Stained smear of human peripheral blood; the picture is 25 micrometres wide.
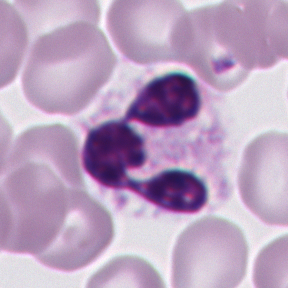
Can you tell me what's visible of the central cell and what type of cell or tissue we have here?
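Looking at the nucleus, I see it split into three separate lobes, linked by thin strands of nuclear material. The cytoplasm is pale pinkish-lilac, with fine, small lilac granules scattered through it. So this is a segmented neutrophil.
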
